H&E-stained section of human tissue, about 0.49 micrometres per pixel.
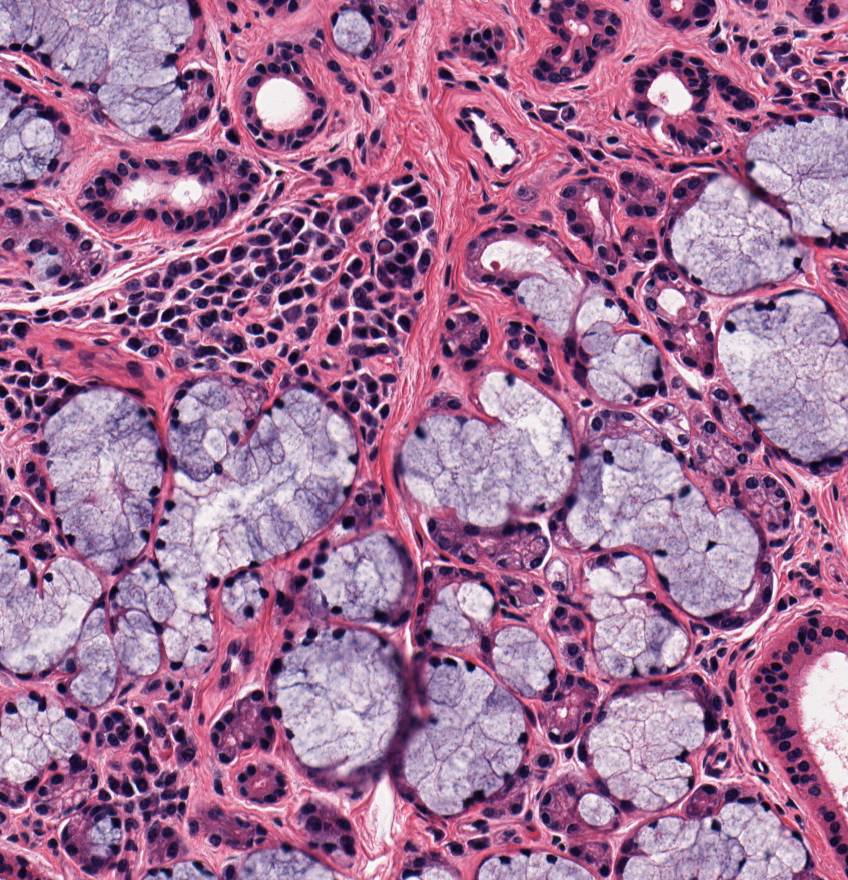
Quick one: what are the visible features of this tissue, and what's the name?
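Mucous cells have small, dark, flattened nuclei pressed against the outer edge of each acinus. Between and beside the mucous acini lie small groups of serous cells with granular pink-purple cytoplasm. Small ducts with cuboidal epithelium and round, open lumens sit mainly in the upper field. In the upper left-centre is a dense cluster of small round cells with dark nuclei. The tissue is minor salivary gland.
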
